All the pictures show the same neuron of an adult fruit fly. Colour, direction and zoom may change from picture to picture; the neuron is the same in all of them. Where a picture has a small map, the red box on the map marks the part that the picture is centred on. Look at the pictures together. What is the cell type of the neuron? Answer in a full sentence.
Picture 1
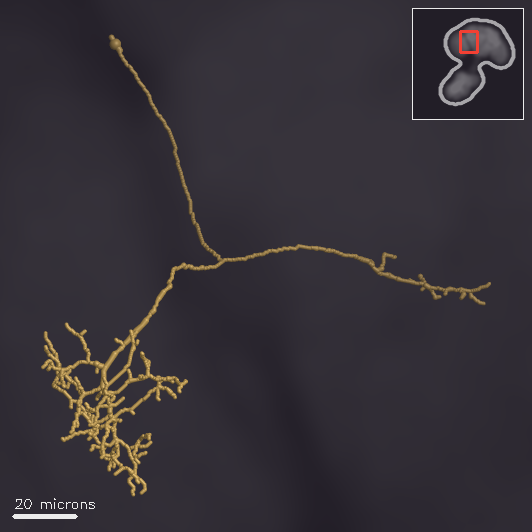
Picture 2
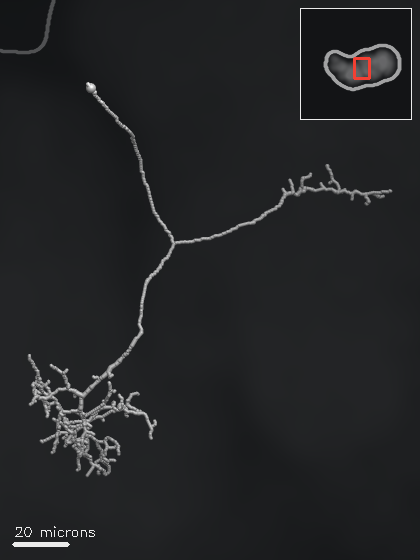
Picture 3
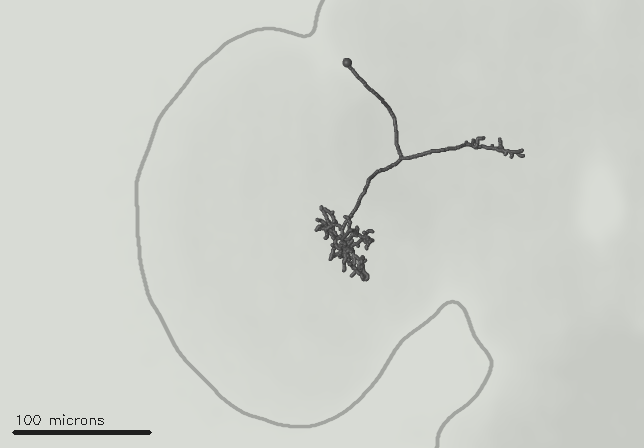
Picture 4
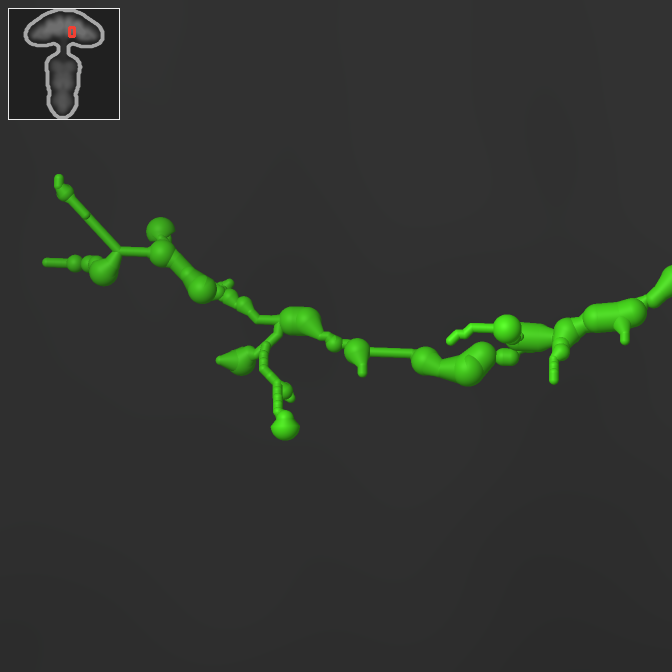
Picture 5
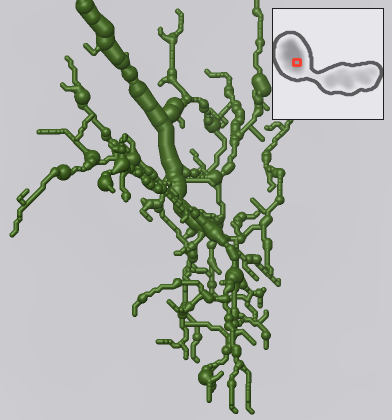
The cell type is LC22.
